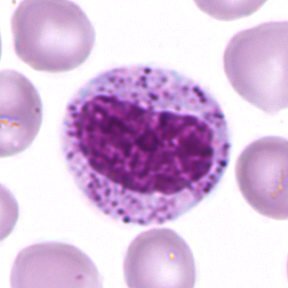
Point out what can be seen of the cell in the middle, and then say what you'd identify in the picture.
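The cell has a round, smooth outline. Its chromatin is coarse and clumped, and the pale pinkish-lilac cytoplasm holds scattered dark purple-black granules. This cell is a metamyelocyte.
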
